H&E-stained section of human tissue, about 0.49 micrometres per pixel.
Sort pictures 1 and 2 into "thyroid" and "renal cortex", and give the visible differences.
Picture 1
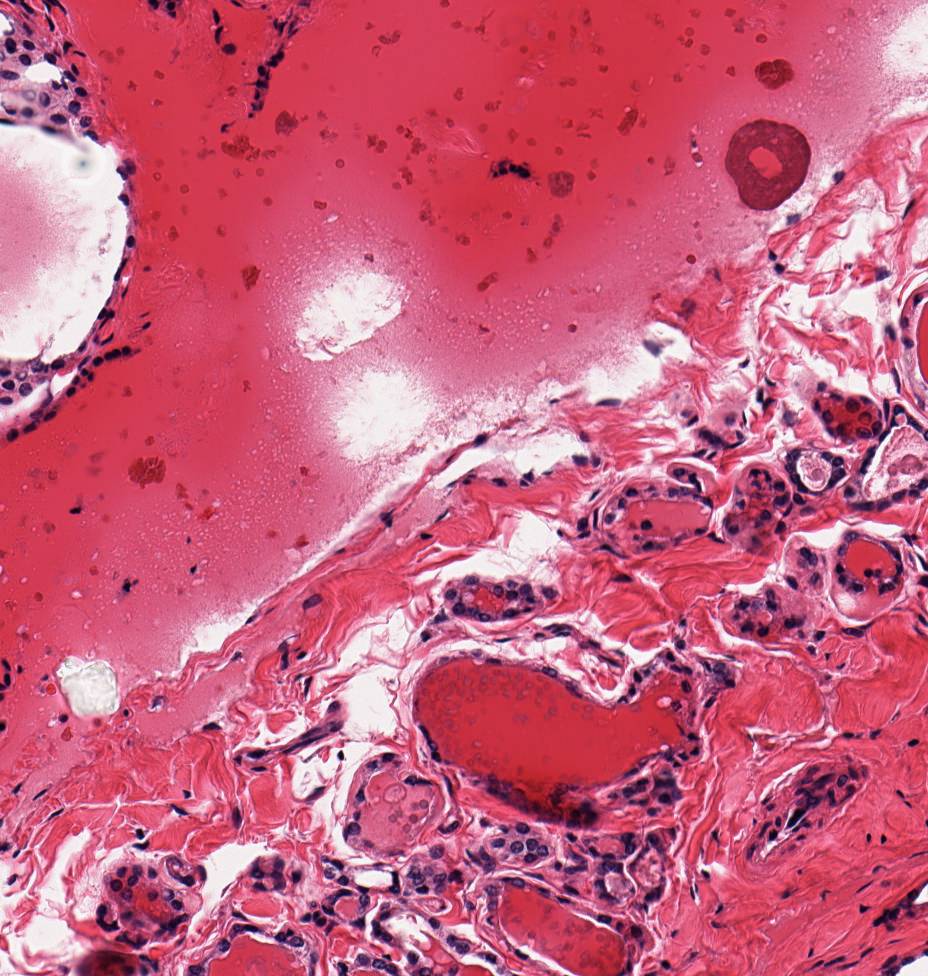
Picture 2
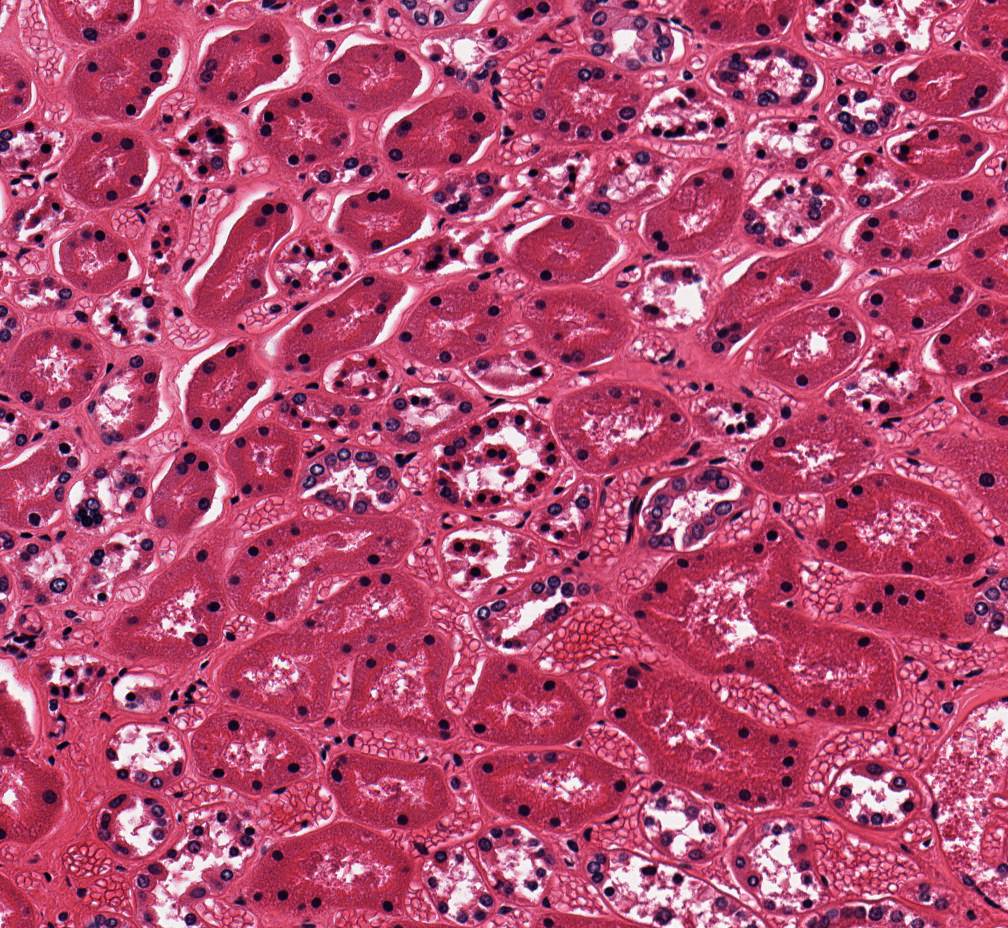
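Picture 1: thyroid. Picture 2: renal cortex. Layout differs: in the thyroid, a large pool of smooth pink, nearly acellular material fills the upper-left half, with cellular tissue at lower right; in the renal cortex, closely packed tubules, cut mostly in cross and oblique section, fill the whole field. Pool contents: sparse small dark cells and granular fragments. Near the pool's upper-right edge: a dark-pink ring-shaped body with a paler centre. Lining: thyroid lower-right stroma holds clustered small rounded tubular profiles lined by cuboidal cells with round, dark nuclei; renal tubules mostly have cuboidal cells with deeply eosinophilic, granular cytoplasm and round nuclei. Lumens of the eosinophilic renal tubules: narrow and irregular, with a fuzzy pink luminal border. Glomeruli: none in the field.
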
